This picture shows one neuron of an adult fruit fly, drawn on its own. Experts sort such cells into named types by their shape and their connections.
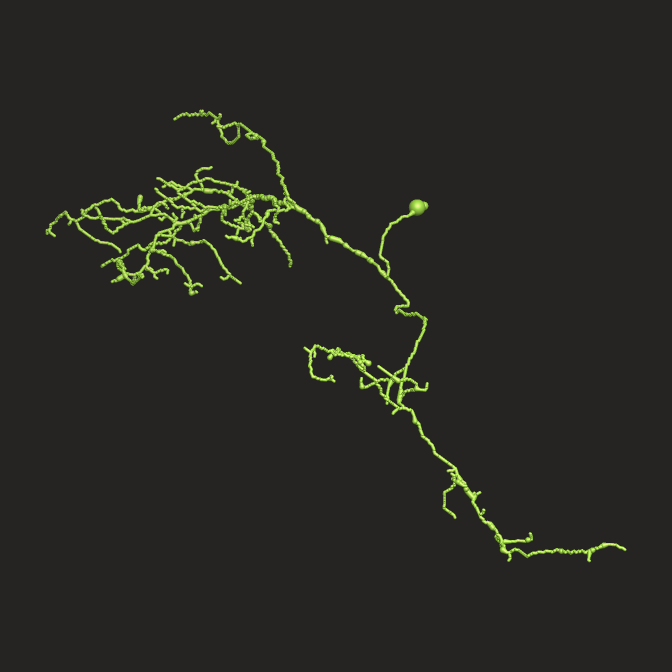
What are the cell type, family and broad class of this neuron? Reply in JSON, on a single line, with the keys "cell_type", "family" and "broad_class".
{"cell_type": "CB4072", "family": "hemilineage DM1_dorsal", "broad_class": "central-brain intrinsic neuron"}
